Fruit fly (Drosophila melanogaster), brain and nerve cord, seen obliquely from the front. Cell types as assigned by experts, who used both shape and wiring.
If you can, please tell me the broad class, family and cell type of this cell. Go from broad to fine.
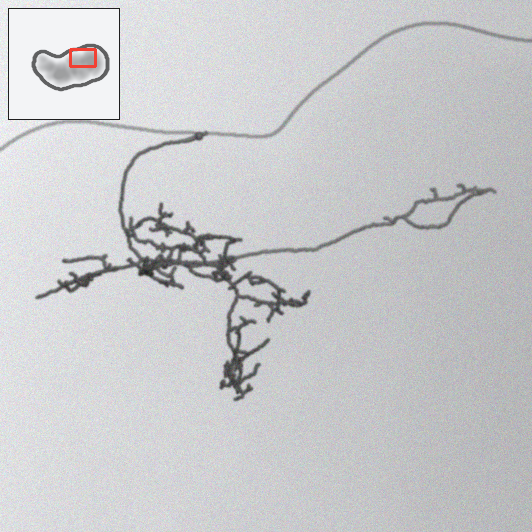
central-brain intrinsic neuron; hemilineage SMPp&v1_posterior; SMP448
